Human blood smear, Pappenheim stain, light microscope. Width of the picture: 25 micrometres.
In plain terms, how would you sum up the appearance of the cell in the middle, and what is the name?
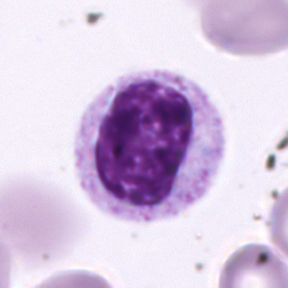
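Measuring first, the cell comes to about 13 micrometres across. The nucleus is oval, about 11 by 9 micrometres, and fills about 50% of the cell's area. It is a single unlobed mass. Its chromatin is dark purple and clumped, with small paler gaps showing between the clumps. I'd call the cytoplasm pale lilac rather than blue, and fine pink-purple granules are scattered all through it. This is a metamyelocyte.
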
